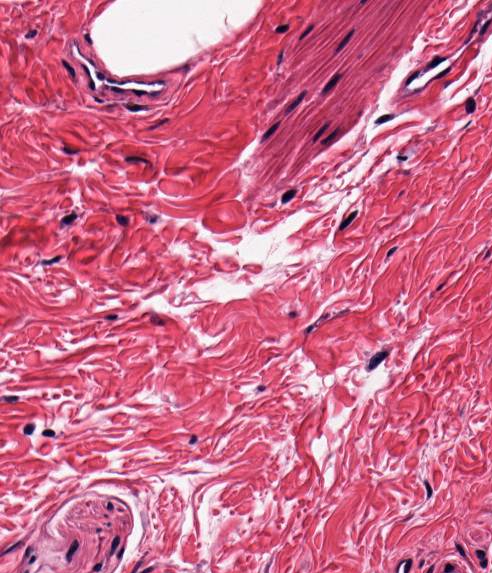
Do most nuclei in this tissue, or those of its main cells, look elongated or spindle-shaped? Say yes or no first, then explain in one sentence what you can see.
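Yes. Nuclei among the collagen are sparse, dark and spindle-shaped.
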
